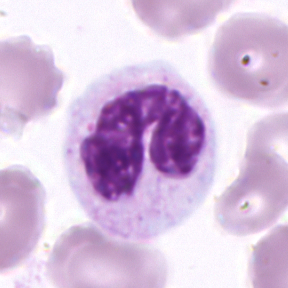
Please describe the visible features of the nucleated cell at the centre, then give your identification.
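Look how round and smooth the outline is. The nucleus is one thick band bent into a horseshoe, opening downward. Fine pink-violet granules are scattered through the cytoplasm, and there are no vacuoles. So this is a band neutrophil.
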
